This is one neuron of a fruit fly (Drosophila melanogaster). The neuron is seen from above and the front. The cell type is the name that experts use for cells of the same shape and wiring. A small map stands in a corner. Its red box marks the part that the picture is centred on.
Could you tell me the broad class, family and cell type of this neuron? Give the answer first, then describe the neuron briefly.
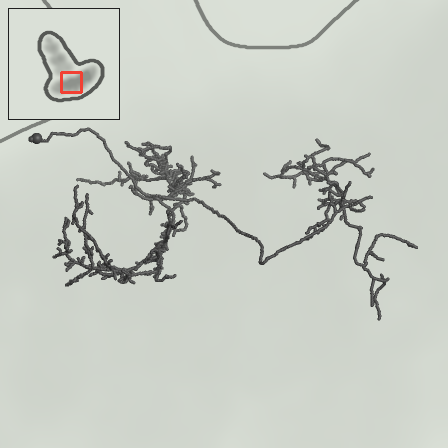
It is a central-brain intrinsic neuron. The family is hemilineage VLPd&p1_posterior. The cell type is SMP246. Dozens of branch ends can be seen. As drawn here it is wider than it is tall.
